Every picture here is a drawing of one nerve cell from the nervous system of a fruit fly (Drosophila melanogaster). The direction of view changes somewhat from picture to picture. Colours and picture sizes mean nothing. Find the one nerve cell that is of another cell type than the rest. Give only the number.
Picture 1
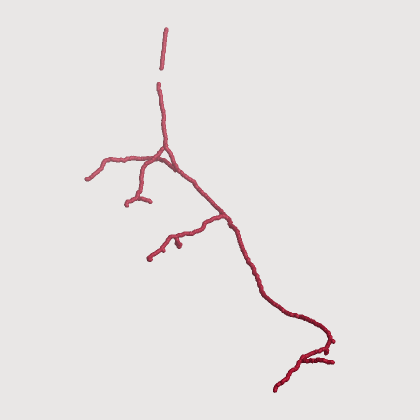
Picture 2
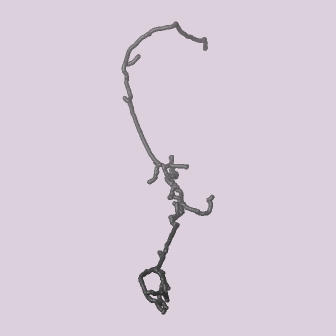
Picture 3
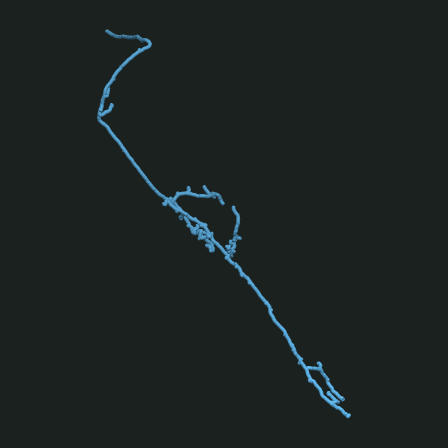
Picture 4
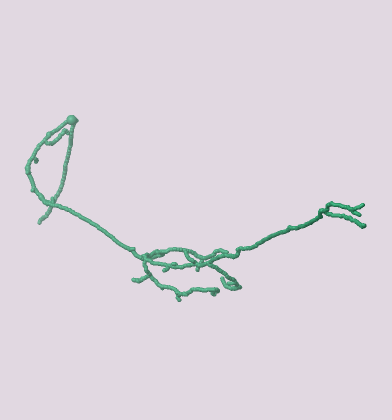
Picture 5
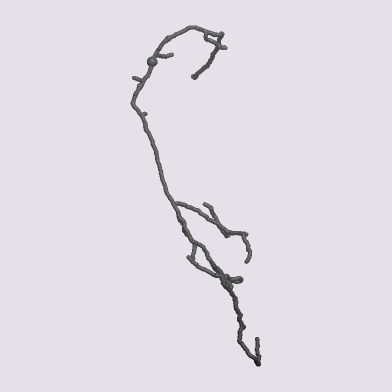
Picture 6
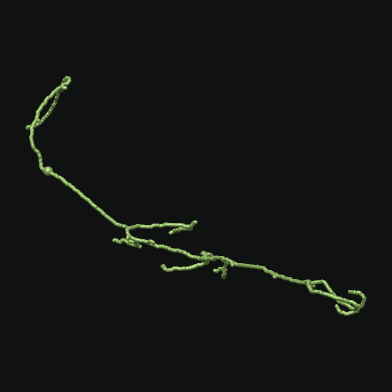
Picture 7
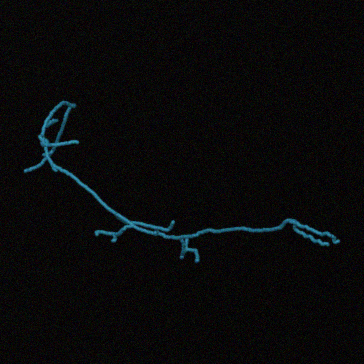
1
